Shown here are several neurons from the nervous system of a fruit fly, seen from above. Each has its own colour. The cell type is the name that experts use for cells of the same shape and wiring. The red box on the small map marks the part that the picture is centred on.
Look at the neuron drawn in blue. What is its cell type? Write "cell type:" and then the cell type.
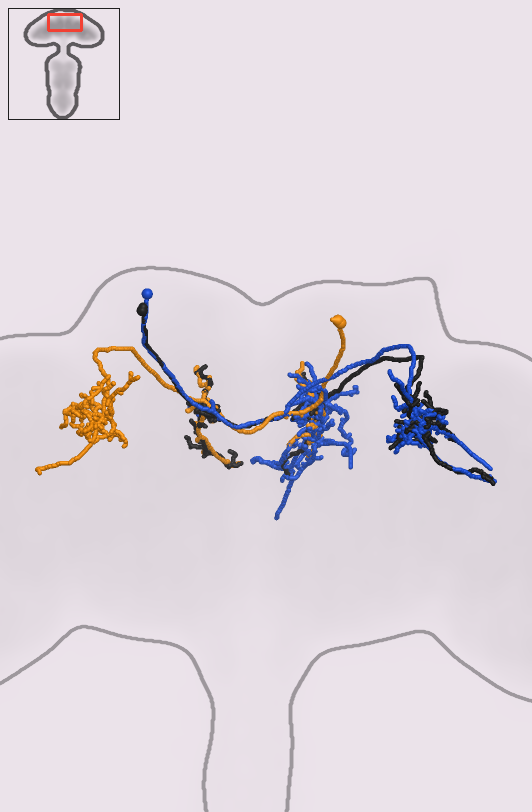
cell type: mAL_m4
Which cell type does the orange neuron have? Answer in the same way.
cell type: mAL_m3b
